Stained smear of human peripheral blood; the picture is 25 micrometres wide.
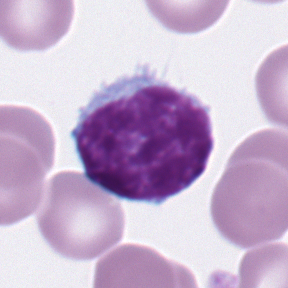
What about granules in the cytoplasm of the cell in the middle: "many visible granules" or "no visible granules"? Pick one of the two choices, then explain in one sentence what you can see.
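No visible granules. No granules can be seen in the cytoplasm.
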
